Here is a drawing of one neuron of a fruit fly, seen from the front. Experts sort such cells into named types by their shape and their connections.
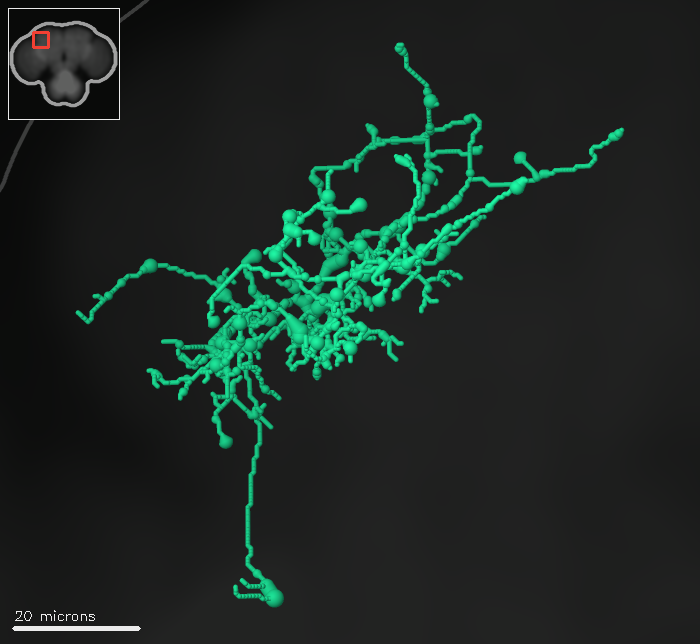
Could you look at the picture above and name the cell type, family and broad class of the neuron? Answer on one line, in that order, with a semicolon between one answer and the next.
LHAV3g1; hemilineage LHa3; central-brain intrinsic neuron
